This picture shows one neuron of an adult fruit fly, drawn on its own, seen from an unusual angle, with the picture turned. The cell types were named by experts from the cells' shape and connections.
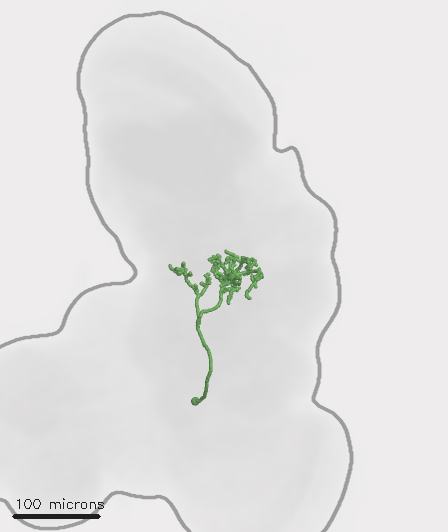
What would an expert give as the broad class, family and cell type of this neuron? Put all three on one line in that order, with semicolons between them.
central-brain intrinsic neuron; hemilineage LHl2_dorsal; CRE001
